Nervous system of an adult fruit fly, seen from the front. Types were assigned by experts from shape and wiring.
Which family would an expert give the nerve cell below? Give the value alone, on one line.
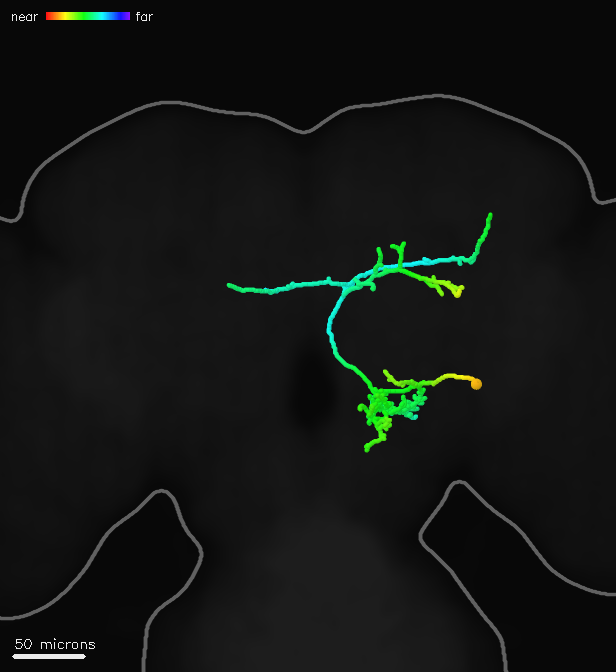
hemilineage VESa2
